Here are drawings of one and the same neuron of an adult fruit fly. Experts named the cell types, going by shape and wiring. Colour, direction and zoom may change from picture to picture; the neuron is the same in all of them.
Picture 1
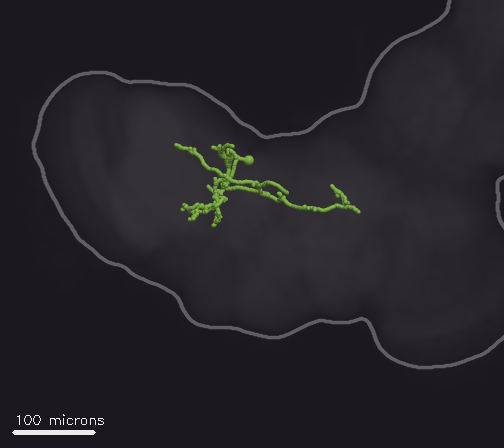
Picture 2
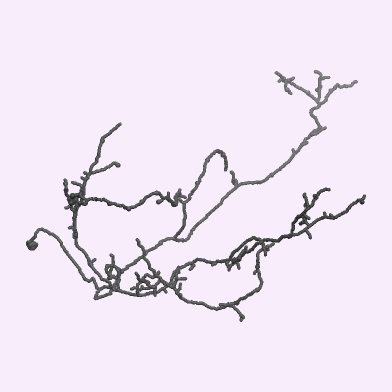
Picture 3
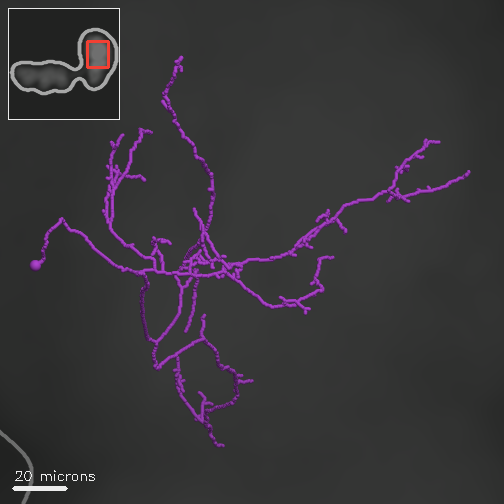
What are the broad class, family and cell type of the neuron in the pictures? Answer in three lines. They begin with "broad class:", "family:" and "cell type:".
broad class: central-brain intrinsic neuron
family: hemilineage DM6_ventral
cell type: PS270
